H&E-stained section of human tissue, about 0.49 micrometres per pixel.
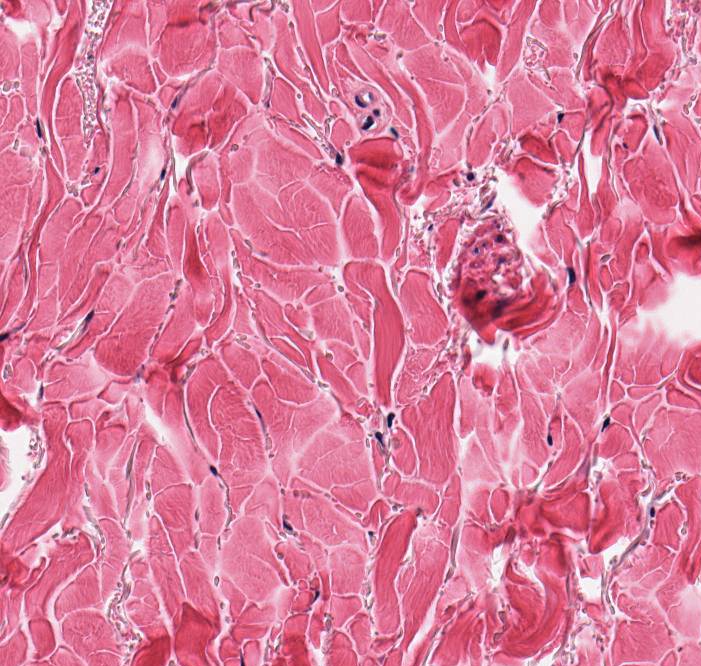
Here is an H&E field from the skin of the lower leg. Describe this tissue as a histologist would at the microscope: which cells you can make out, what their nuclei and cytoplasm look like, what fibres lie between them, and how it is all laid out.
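Closely packed muscle fibres fill the entire field, cut mostly in cross or oblique section. Their outlines are angular and irregular, and their size varies across the field. Fibre nuclei are few, small, dark and flattened, and lie at the fibre edges. Only thin strands of loose connective tissue separate the fibres.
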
